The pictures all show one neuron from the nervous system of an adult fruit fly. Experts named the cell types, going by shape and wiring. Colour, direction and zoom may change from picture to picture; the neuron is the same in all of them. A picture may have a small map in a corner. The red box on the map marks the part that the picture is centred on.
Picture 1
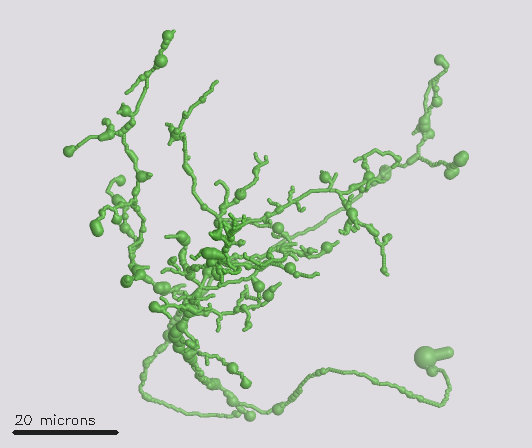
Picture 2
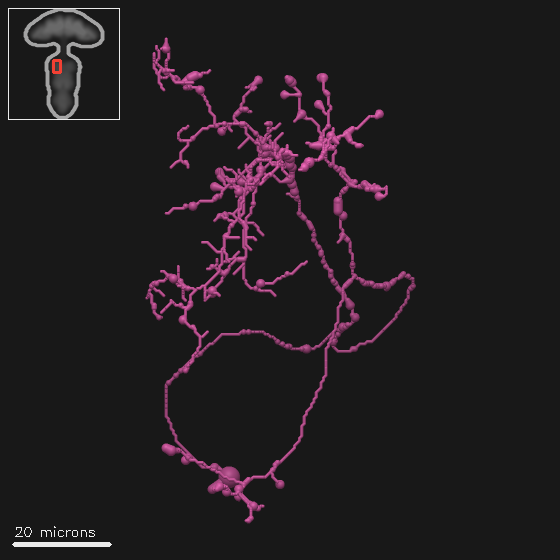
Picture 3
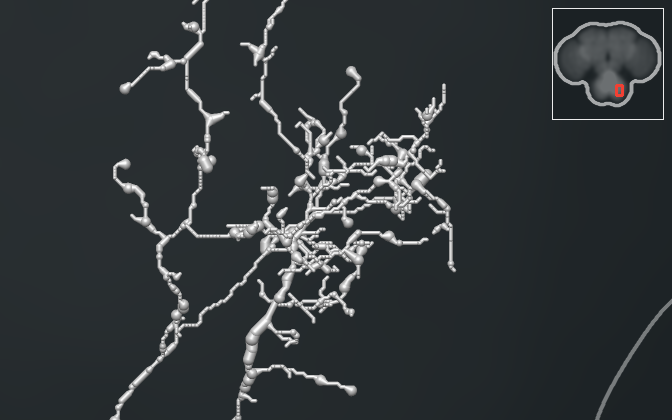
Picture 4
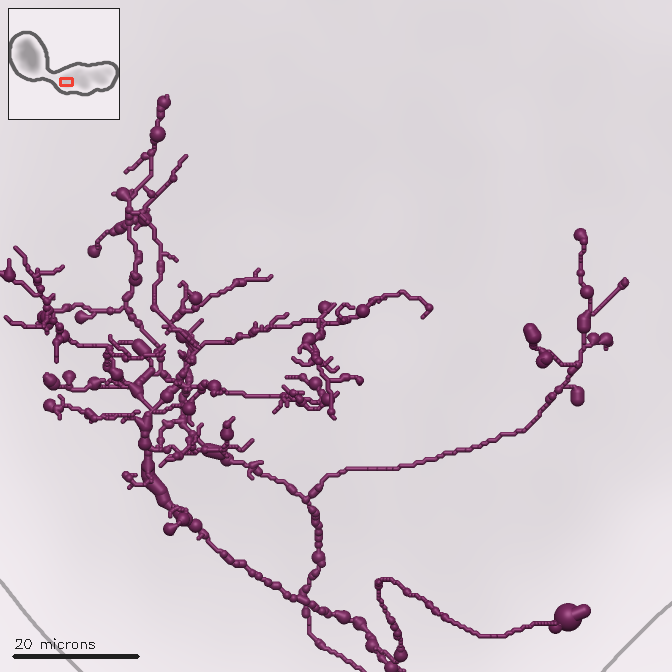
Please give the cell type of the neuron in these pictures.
IN01B051_b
